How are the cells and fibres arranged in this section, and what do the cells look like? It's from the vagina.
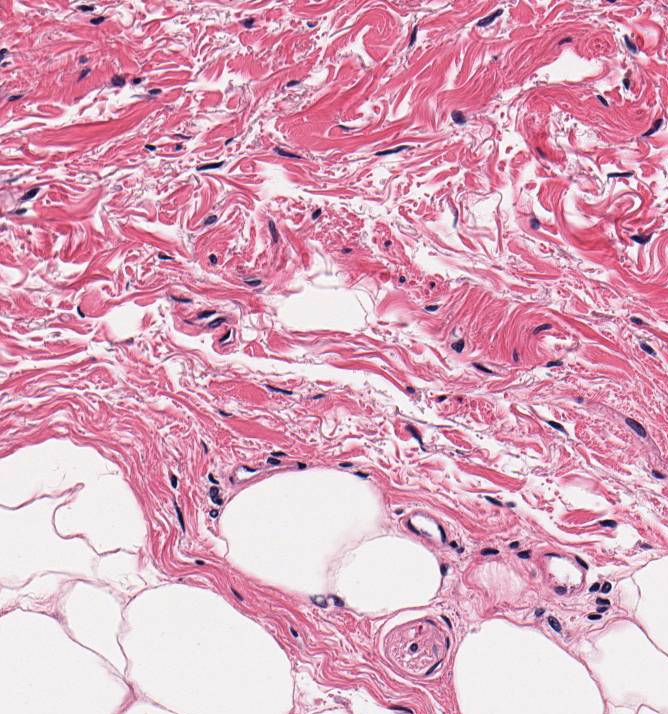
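Look first at the upper two-thirds: coarse, wavy pink collagen bundles fill it, running in varied directions. Now drop down to the lower part, where large clear adipocytes take over. Back among the collagen, notice the nuclei, mostly dark, thin and spindle-shaped. See too how sparse they are for so much collagen.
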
